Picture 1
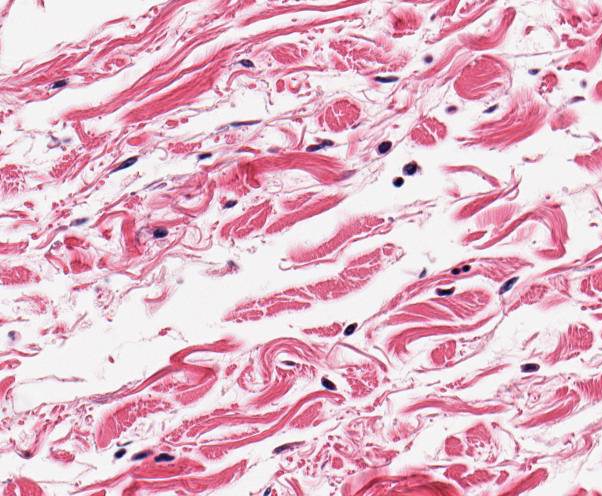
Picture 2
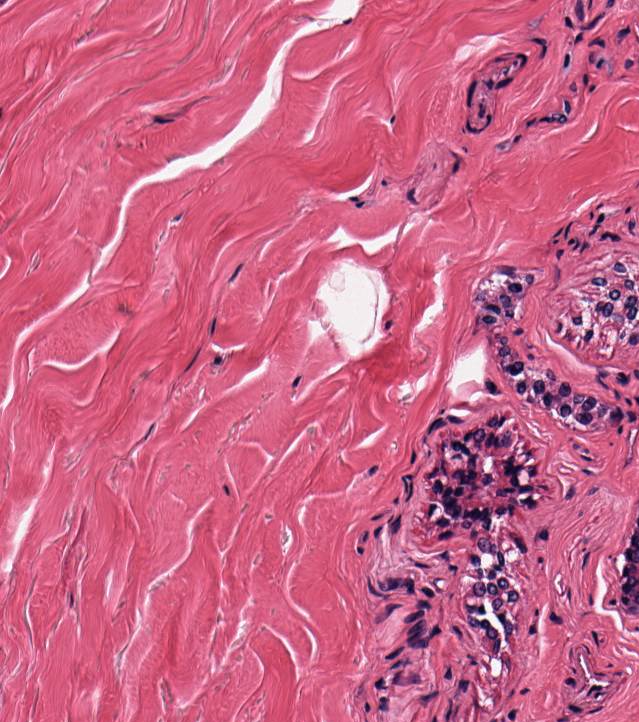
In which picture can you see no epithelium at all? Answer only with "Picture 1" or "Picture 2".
Picture 1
